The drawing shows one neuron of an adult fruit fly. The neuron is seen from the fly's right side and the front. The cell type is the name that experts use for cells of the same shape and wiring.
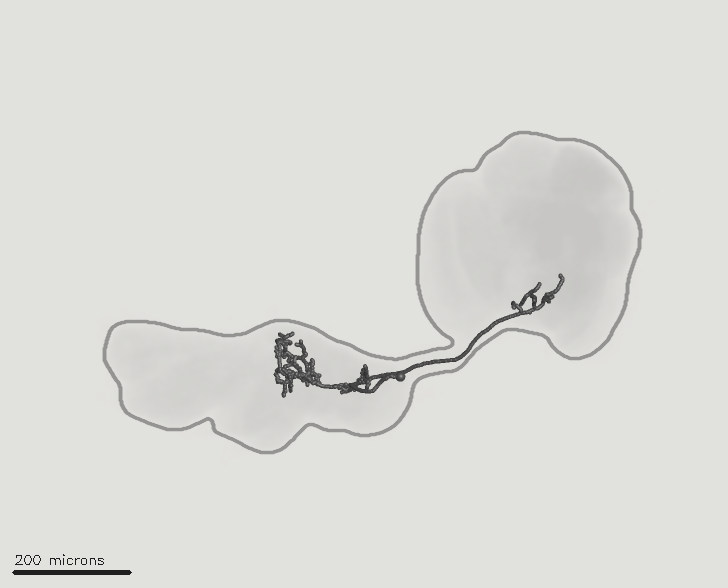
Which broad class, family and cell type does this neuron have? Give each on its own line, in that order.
ascending neuron
hemilineage 08B
AN08B097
